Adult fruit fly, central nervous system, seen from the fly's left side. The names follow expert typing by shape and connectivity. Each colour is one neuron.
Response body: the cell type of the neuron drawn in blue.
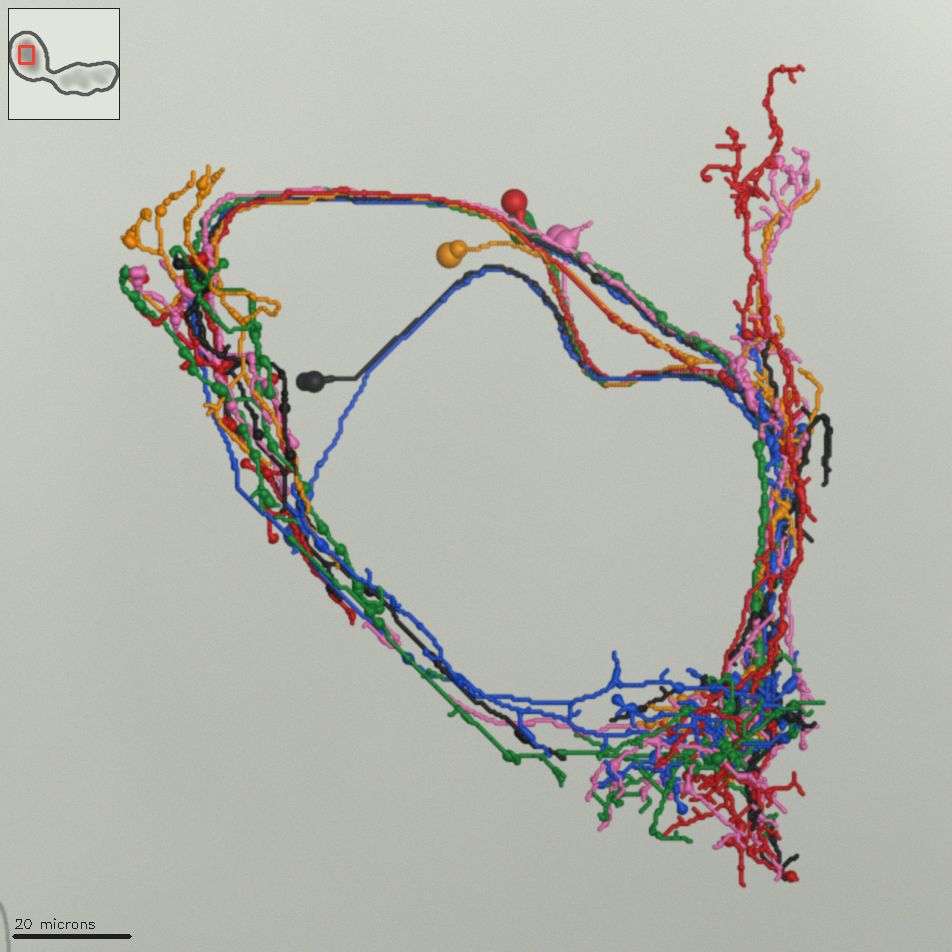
CB3759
